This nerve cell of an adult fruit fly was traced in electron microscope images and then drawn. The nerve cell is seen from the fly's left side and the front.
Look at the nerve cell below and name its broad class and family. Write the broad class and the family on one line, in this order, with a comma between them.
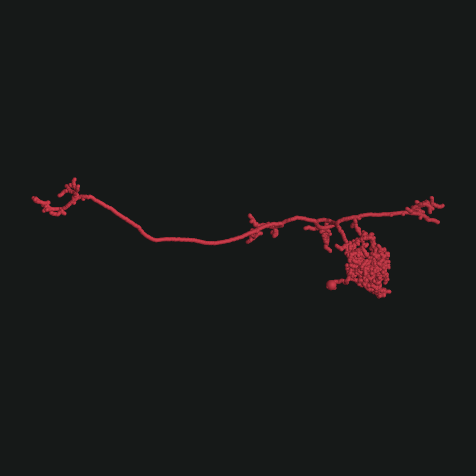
ascending neuron, hemilineage 07B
